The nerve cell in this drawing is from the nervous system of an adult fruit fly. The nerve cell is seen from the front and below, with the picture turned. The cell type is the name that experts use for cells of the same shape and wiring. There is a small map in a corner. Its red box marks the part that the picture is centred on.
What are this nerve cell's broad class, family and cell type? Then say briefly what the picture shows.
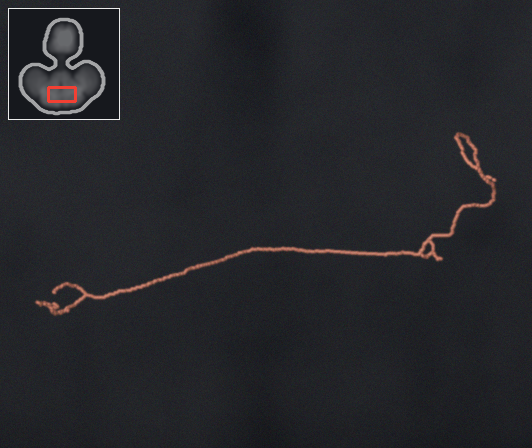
This is a sensory neuron entering the brain. Its family is called class olfactory. It is of cell type ORN_DL3. The drawing shows no cell body. There are a dozen or fewer branch ends.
